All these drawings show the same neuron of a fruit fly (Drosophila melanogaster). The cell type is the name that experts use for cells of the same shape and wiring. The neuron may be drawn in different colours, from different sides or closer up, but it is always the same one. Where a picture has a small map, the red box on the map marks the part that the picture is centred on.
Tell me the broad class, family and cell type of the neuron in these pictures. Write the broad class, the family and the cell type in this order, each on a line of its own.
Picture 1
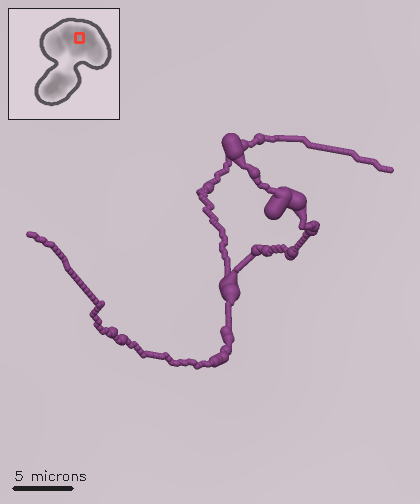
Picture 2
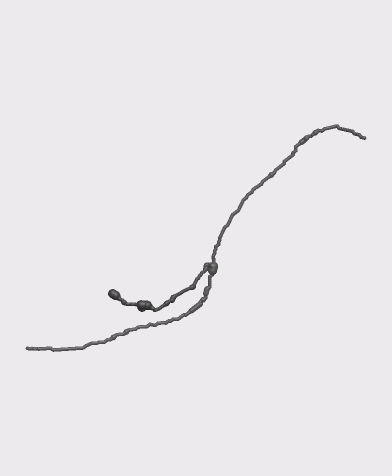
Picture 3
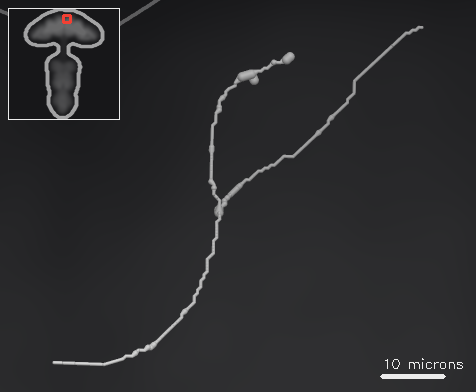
sensory neuron entering the brain
class olfactory
ORN_VA2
